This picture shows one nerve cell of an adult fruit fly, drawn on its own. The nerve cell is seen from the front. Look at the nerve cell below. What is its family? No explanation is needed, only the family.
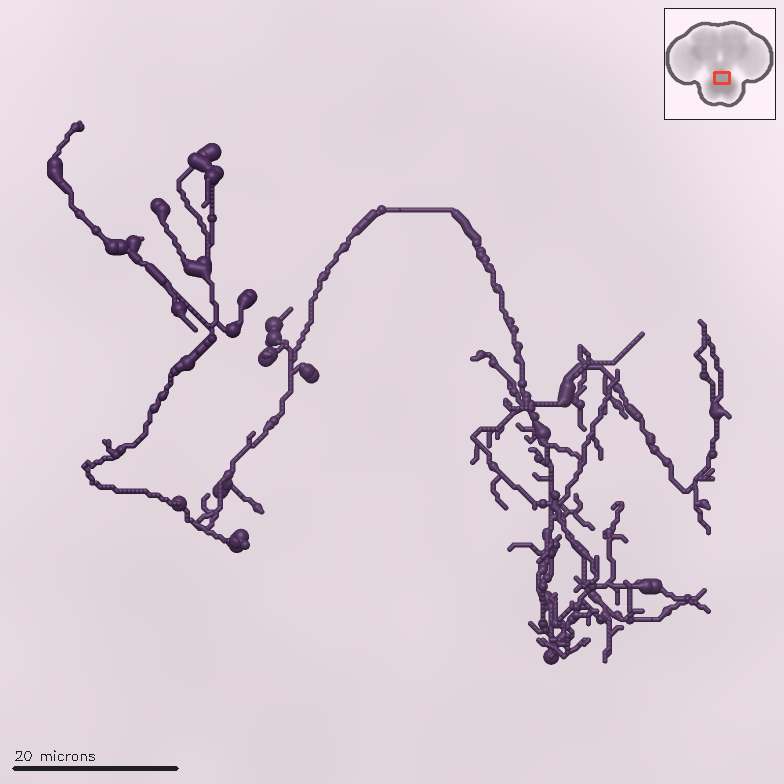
hemilineage 06A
